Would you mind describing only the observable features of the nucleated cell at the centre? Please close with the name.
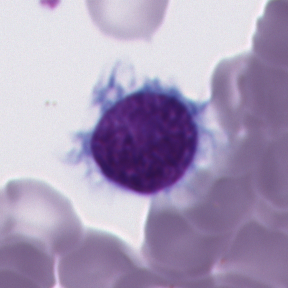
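Chromatin dark purple, dense in appearance. Fine hair-like projections fringe the cell edge, longest on the upper left side. No granules visible in the cytoplasm. This is a hairy cell.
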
